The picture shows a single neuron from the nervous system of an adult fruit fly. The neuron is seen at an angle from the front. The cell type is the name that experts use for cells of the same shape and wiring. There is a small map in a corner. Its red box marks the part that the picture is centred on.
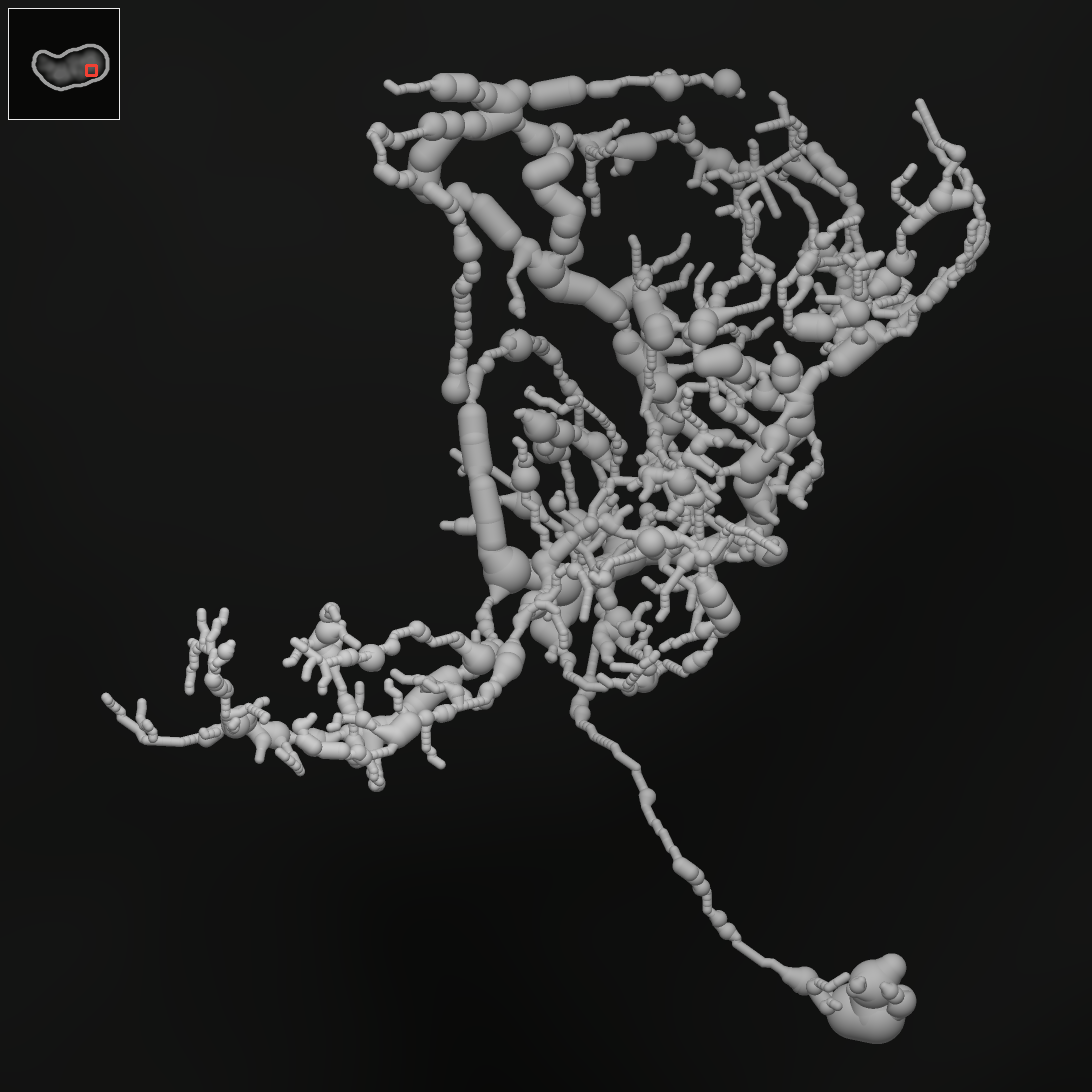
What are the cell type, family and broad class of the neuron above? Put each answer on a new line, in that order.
v2LN40_2
hemilineage ALv2
central-brain intrinsic neuron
